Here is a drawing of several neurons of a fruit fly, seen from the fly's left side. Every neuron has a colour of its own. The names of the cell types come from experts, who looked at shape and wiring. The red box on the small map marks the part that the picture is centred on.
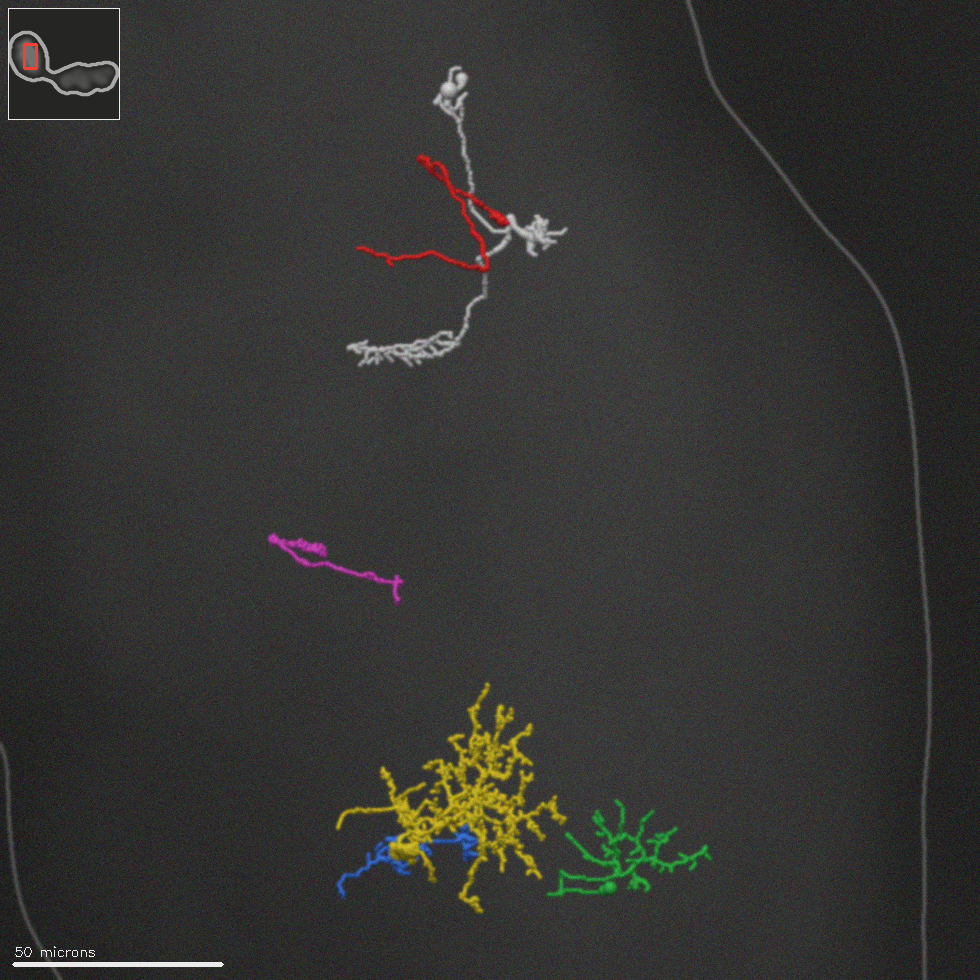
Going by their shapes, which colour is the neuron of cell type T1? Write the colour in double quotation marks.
"white"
